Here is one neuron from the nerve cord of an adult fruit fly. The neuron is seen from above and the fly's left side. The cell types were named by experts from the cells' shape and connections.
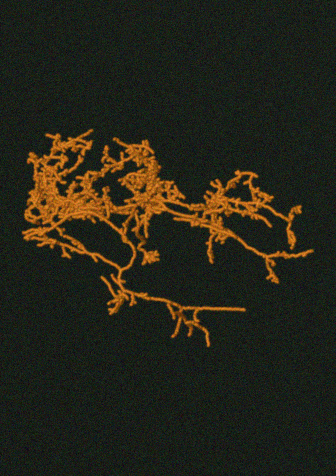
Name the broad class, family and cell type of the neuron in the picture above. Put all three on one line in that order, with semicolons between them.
nerve-cord intrinsic neuron; hemilineage 06B; IN06B006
